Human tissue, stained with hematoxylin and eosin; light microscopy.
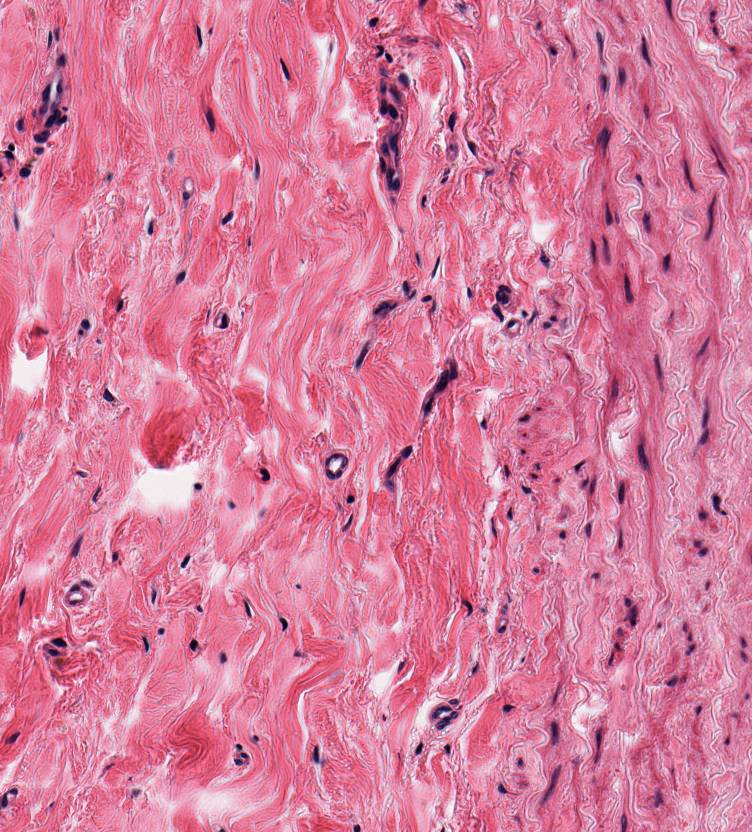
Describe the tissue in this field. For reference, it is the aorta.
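First, the entire field consists of pink collagen bundles, with no epithelium anywhere. Second, the bundles on the right side are finer, wavier and more tightly packed than those on the left. Third, sparse dark nuclei lie between the bundles, mostly as slender spindles. Last, small clusters of closely packed dark nuclei sit near the upper left edge and at the upper centre.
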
